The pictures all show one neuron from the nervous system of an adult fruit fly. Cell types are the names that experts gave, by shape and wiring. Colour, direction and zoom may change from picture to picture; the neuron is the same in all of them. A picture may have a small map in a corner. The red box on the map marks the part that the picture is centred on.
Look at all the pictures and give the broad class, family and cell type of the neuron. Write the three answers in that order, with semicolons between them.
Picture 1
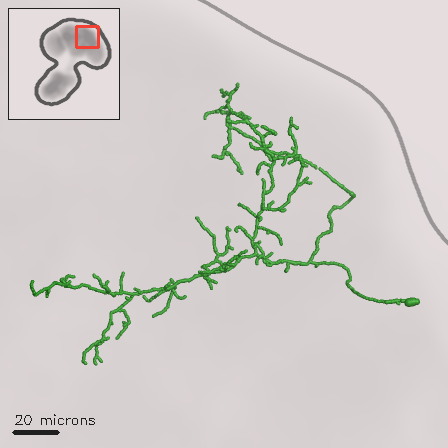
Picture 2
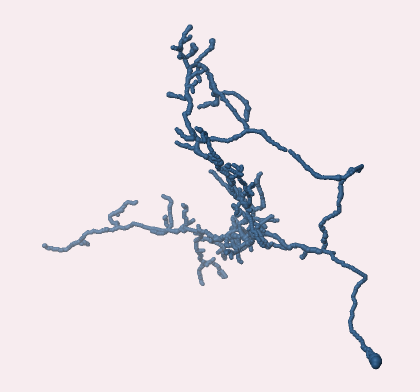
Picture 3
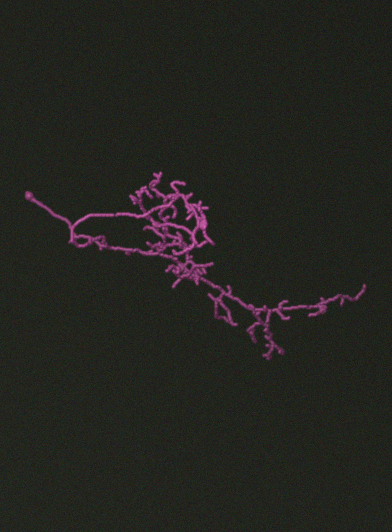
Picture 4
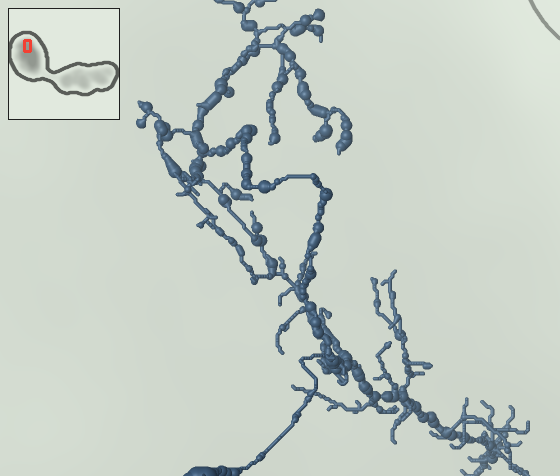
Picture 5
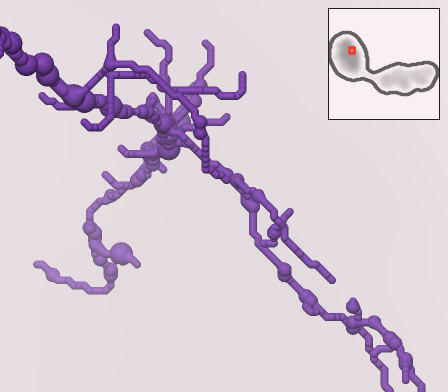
central-brain intrinsic neuron; hemilineage LHa2; SLP094_a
